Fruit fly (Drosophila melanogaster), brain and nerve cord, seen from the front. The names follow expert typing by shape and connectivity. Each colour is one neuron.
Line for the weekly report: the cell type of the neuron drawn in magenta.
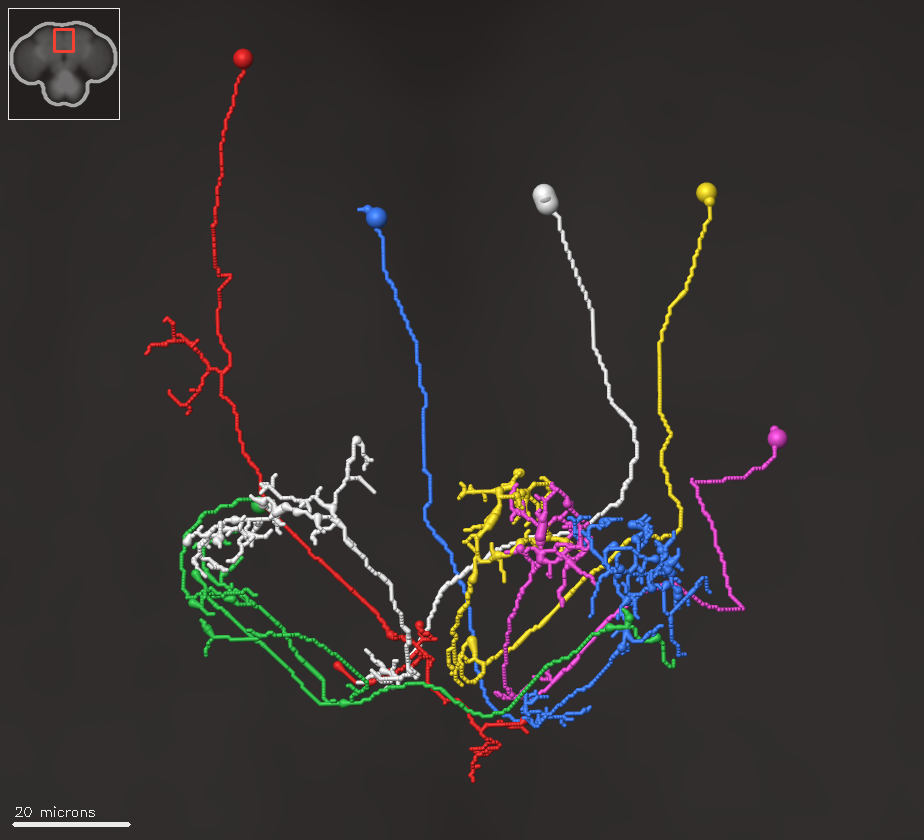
vDeltaK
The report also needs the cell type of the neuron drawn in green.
vDeltaM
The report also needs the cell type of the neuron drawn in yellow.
vDeltaL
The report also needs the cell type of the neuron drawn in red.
PFNp_d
